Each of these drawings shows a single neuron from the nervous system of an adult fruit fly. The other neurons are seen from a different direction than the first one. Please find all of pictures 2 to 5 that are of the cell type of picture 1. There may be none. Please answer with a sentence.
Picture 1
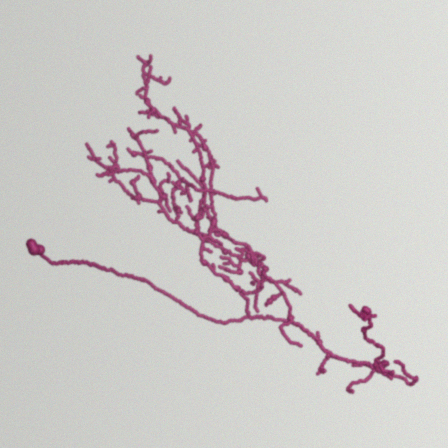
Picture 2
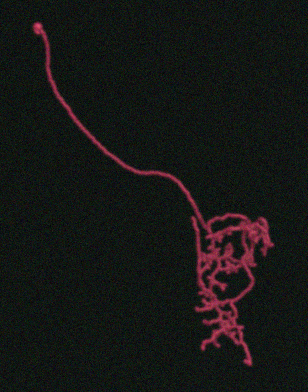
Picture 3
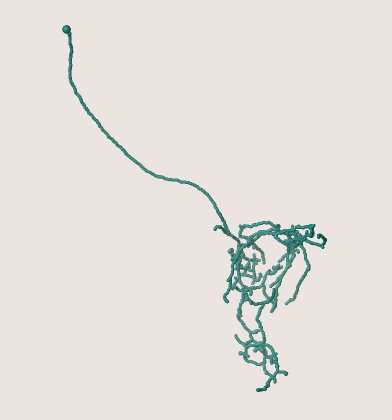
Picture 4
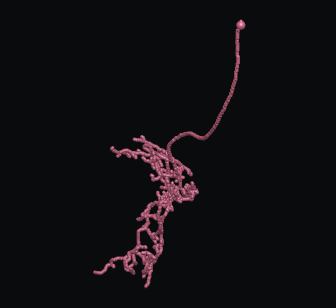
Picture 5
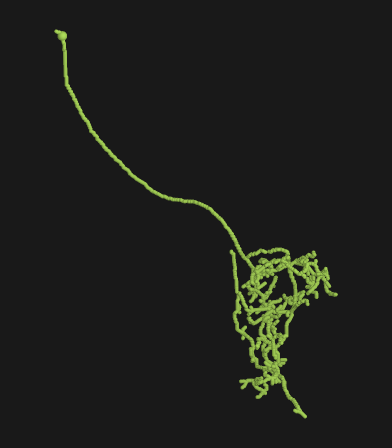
None of them is of the same cell type.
